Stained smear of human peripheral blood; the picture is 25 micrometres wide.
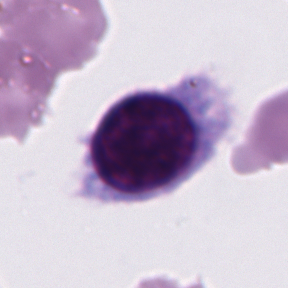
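Hairy cell in the middle of a stained blood smear. Its border is ragged, with fine hair-like projections along the edges. The nucleus is round to slightly oval, its outline smooth and unindented. The cytoplasm shows no coarse granules and no visible vacuoles.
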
